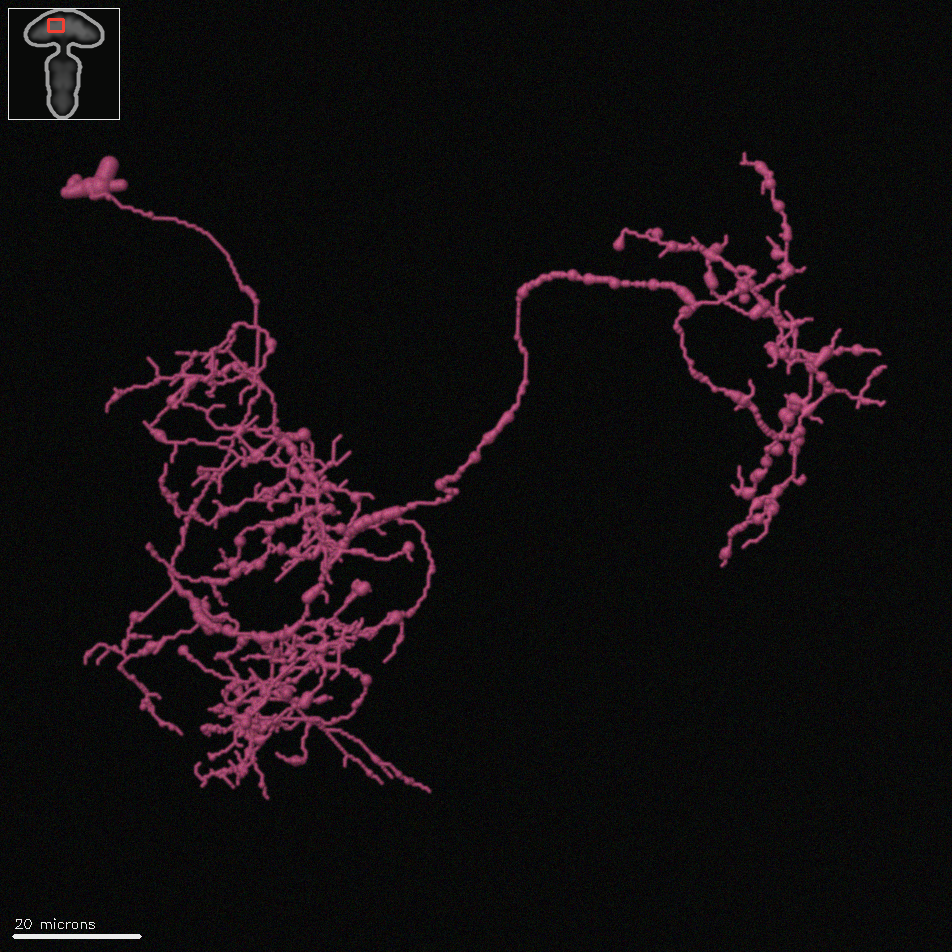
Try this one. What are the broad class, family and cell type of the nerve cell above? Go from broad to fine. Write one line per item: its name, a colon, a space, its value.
broad class: central-brain intrinsic neuron
family: hemilineage AOTUv2
cell type: SMP038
